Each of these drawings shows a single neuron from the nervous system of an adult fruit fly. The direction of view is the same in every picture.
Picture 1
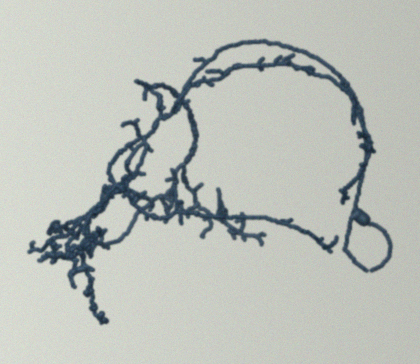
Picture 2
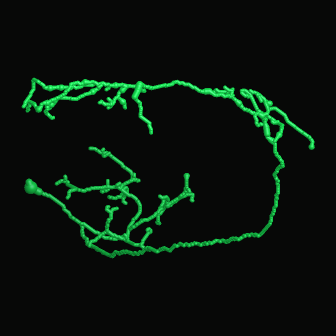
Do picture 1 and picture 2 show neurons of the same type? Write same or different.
different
